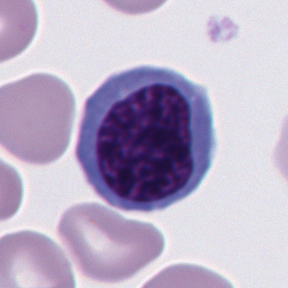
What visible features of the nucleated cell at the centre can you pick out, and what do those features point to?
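Point by point: the nucleus is roughly oval and not lobed; its chromatin is dark purple and coarsely clumped; no nucleolus can be seen; the cytoplasm contains no vacuoles. The cell is a normoblast.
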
